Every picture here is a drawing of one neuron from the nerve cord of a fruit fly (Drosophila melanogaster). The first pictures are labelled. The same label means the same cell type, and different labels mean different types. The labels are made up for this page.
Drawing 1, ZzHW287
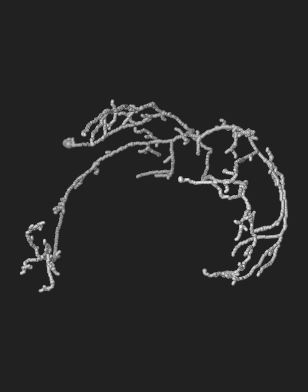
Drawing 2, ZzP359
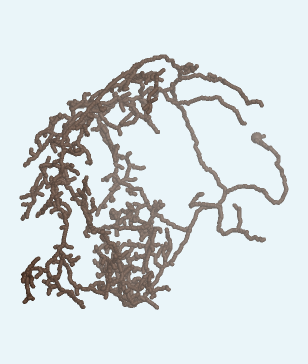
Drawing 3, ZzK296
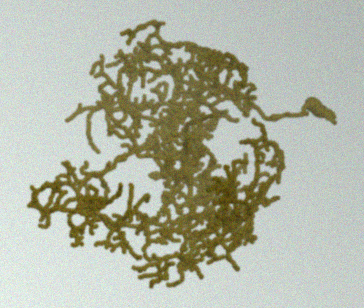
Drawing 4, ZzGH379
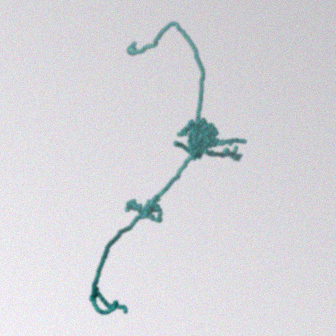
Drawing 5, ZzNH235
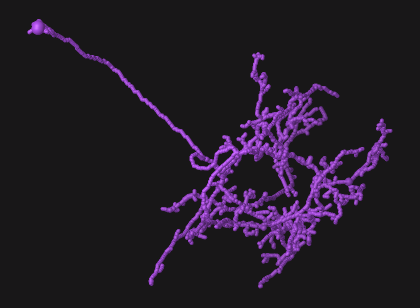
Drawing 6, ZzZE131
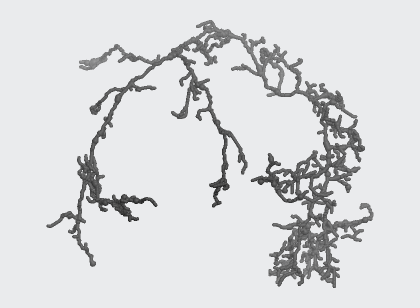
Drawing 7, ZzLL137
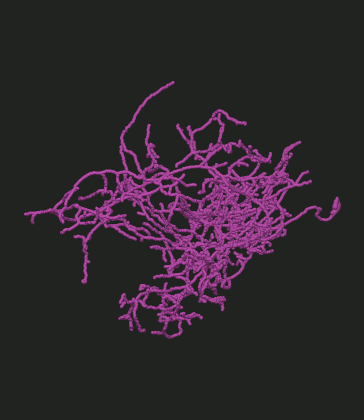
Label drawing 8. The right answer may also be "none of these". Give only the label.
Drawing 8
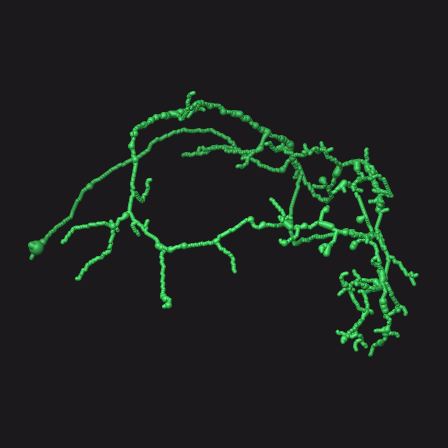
ZzHW287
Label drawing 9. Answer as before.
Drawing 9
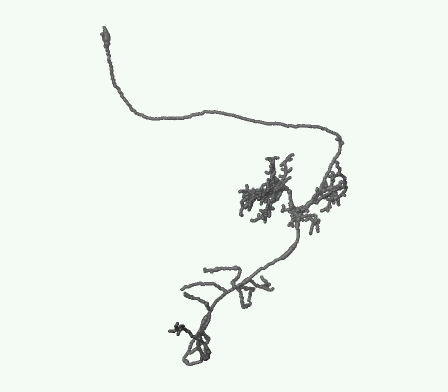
none of these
